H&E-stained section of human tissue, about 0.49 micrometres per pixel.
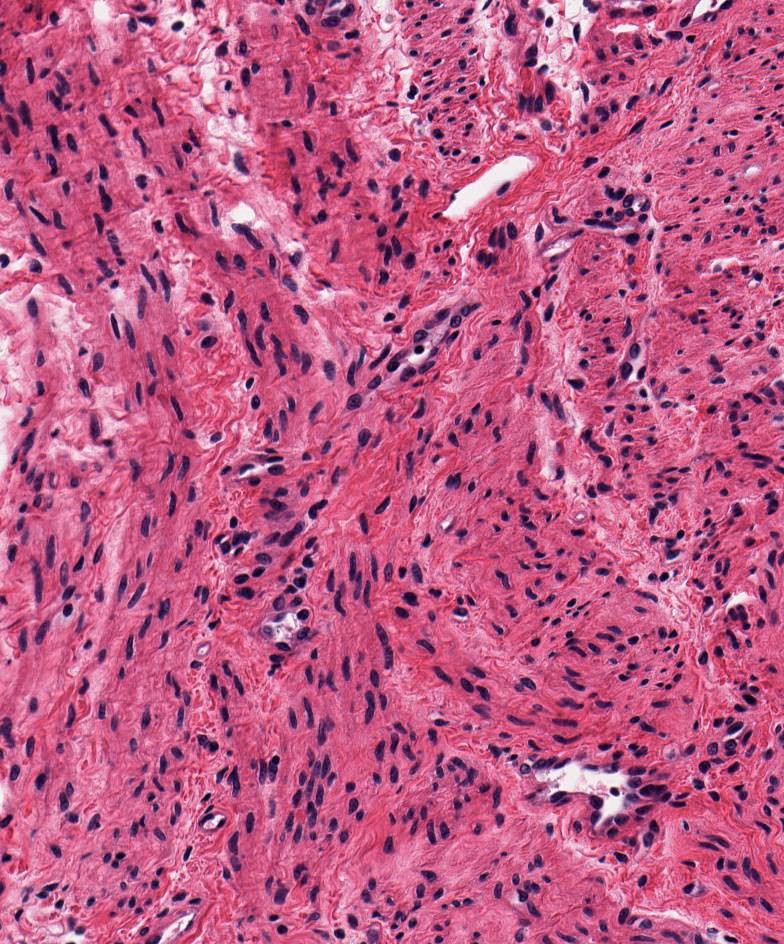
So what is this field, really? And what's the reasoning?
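Filling the whole field is smooth muscle, its spindle cells grouped in bundles running in several directions.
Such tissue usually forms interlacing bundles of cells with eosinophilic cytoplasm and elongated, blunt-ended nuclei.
Here the cytoplasm is pink with indistinct borders, and most nuclei are dark and elongated.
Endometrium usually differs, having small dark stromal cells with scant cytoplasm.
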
